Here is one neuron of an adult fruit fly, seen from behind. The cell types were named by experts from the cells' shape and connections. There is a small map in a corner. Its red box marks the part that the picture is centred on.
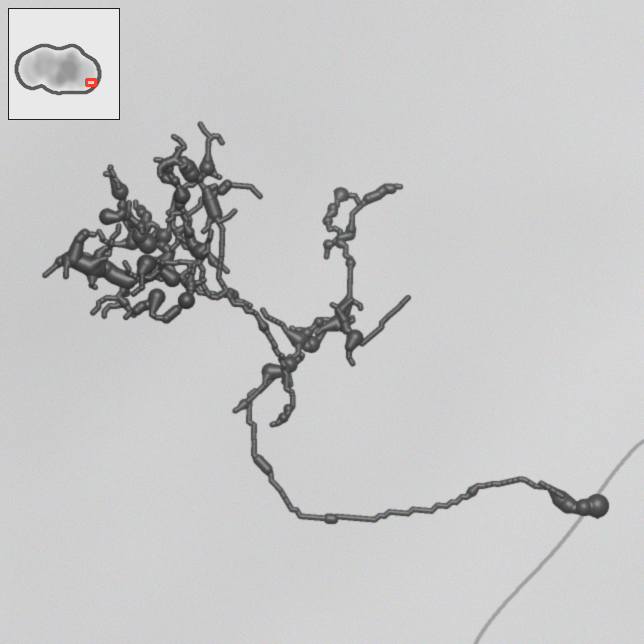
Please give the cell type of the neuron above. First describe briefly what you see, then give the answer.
The cell body is at the lower right of the picture. The picture shows dozens of branch ends. Its broad class is optic-lobe intrinsic neuron. It is of cell type Dm10.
